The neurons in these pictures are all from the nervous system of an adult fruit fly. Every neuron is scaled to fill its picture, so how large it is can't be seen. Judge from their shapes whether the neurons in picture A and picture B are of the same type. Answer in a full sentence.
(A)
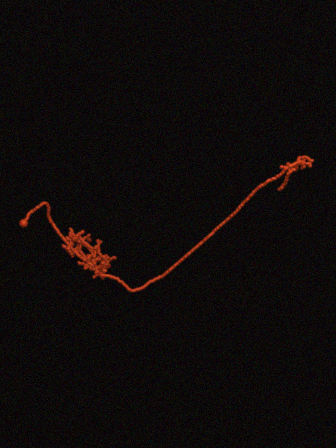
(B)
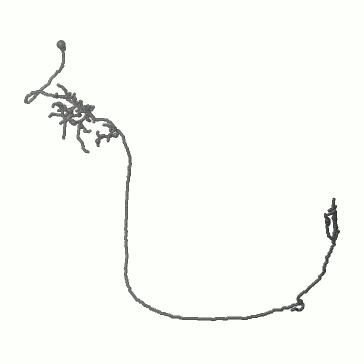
They are of different cell types.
